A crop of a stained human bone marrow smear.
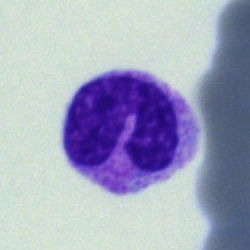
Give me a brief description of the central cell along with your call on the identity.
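The cytoplasm here has a pale pinkish-lilac tone, and fine, faint lilac granules are scattered all through it. The outline's roughly round and smooth, and no nucleoli show up in the nucleus. That one's a band neutrophil.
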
